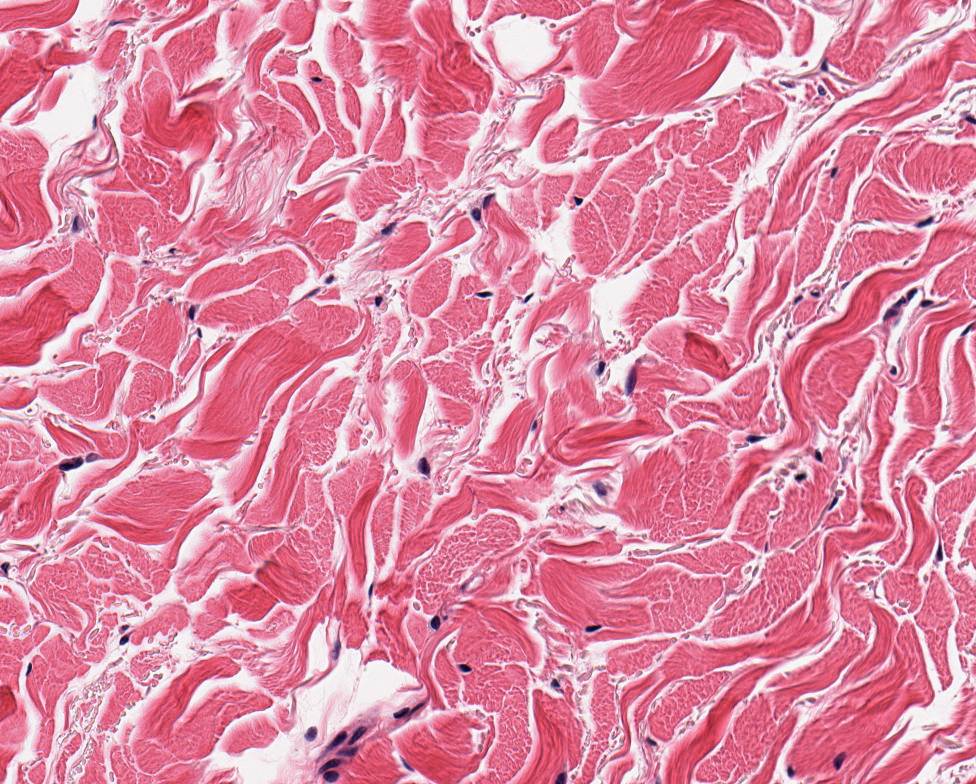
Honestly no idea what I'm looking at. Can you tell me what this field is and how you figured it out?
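The tissue is dermis. Pink fibre bundles fill the entire field, running in many directions and cut both across and along their length. Nuclei are sparse, lying in the spaces between bundles, and most are small, dark and elongated.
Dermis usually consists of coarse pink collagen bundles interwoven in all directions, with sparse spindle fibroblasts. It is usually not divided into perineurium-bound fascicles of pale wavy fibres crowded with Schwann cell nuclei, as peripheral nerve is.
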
